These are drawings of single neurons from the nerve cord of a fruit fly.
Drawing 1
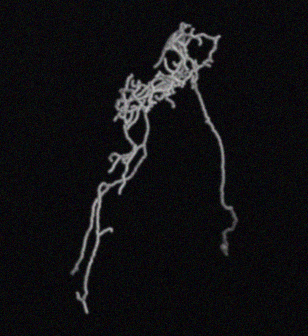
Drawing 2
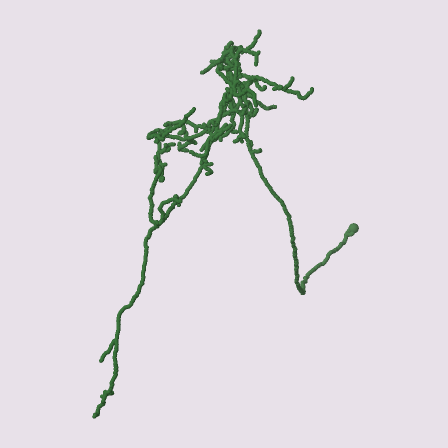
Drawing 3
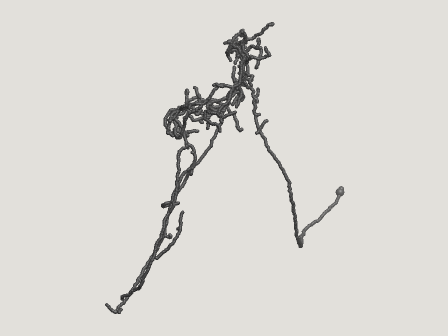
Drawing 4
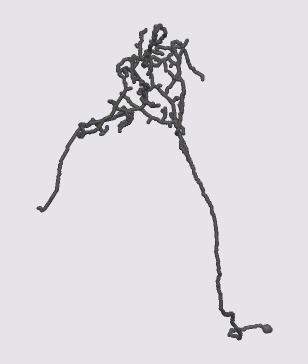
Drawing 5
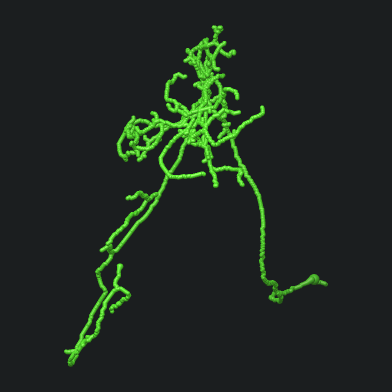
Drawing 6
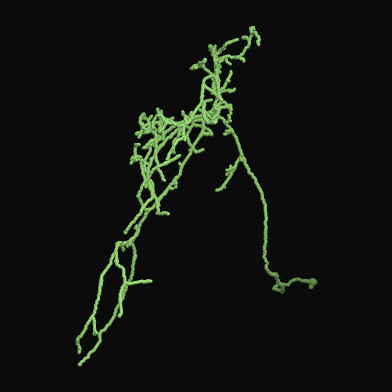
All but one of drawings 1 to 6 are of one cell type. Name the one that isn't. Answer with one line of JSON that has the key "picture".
{"picture": 4}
